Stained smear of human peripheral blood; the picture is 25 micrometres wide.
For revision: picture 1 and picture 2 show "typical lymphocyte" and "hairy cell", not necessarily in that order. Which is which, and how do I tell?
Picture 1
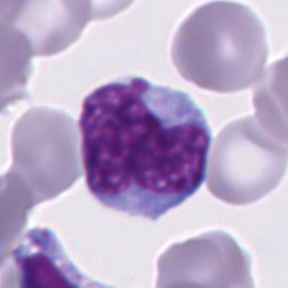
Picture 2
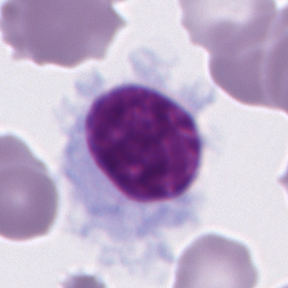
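Picture 1 shows a typical lymphocyte, and picture 2 a hairy cell.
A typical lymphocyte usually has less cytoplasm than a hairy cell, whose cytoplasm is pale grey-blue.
In picture 1 the nucleus fills about 70% of a cell about 12 micrometres across, while in picture 2 the pale blue-grey cytoplasm forms a wide rim, broadest below the nucleus. The chromatin is coarse and clumped, with small pale gaps, in picture 1, but dark purple and finely mottled in picture 2. Picture 2 also has a ragged cell edge with fine hair-like projections all round. Picture 1 shows no distinct granules in its pale greyish blue cytoplasm, which appears mainly at the upper right and along the bottom.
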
